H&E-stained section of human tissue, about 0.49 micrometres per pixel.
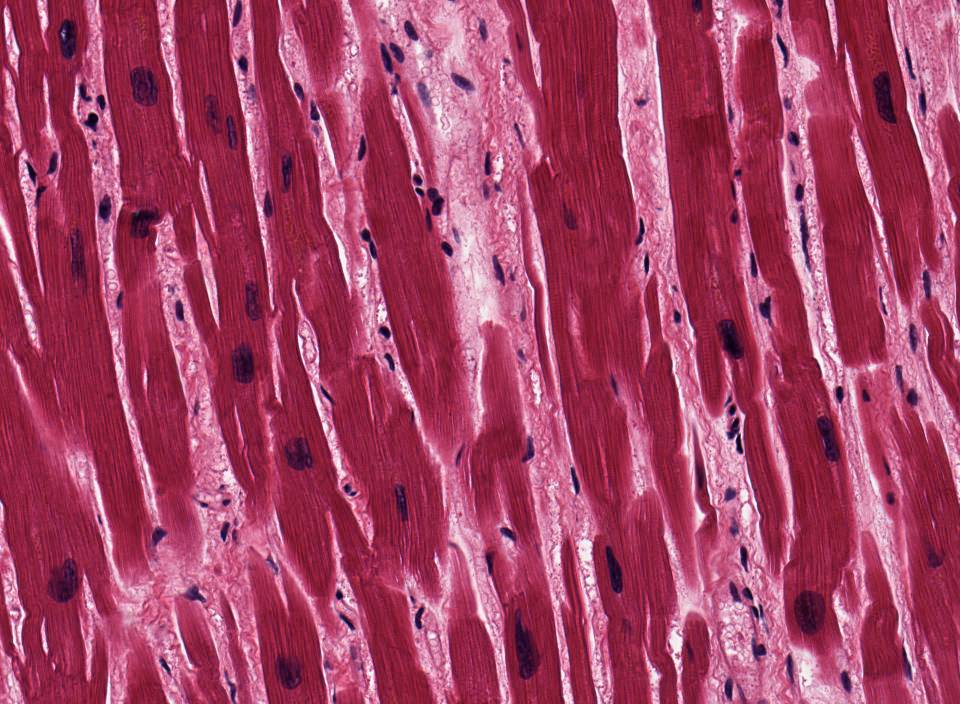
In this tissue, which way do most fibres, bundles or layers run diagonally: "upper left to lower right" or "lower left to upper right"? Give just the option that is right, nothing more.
Upper left to lower right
